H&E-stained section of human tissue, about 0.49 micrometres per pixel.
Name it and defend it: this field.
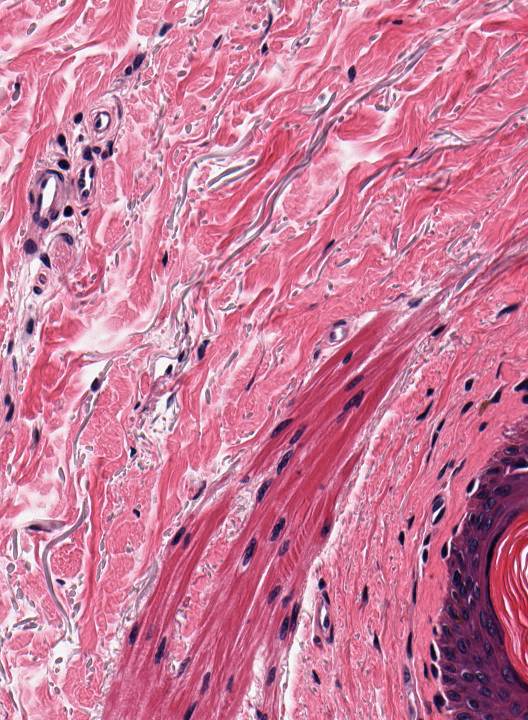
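The tissue is dermis. Point one: dense connective tissue of pink collagen bundles fills most of the field. Point two: fibroblast nuclei between them are thin, dark and sparse.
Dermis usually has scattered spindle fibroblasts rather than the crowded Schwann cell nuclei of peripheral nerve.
Last, a smooth muscle band runs diagonally from lower left toward upper right through the lower centre.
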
